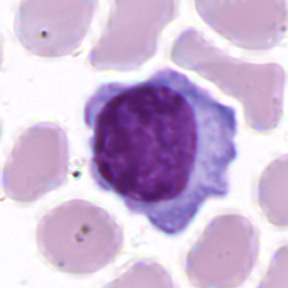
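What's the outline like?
Irregular, with a scalloped, uneven edge rather than a smooth circle.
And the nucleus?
A single rounded, unlobed mass sitting off-centre toward the upper left, its dark purple chromatin clumped into coarse patches with paler spaces between them.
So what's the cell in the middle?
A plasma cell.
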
